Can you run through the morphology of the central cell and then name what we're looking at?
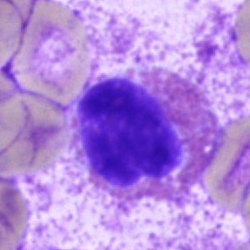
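This one's roughly round, with the nucleus sitting toward the left and more cytoplasm on the right. The chromatin is dense and stains dark purple, and fine pinkish granules fill the cytoplasm. It's an eosinophil.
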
